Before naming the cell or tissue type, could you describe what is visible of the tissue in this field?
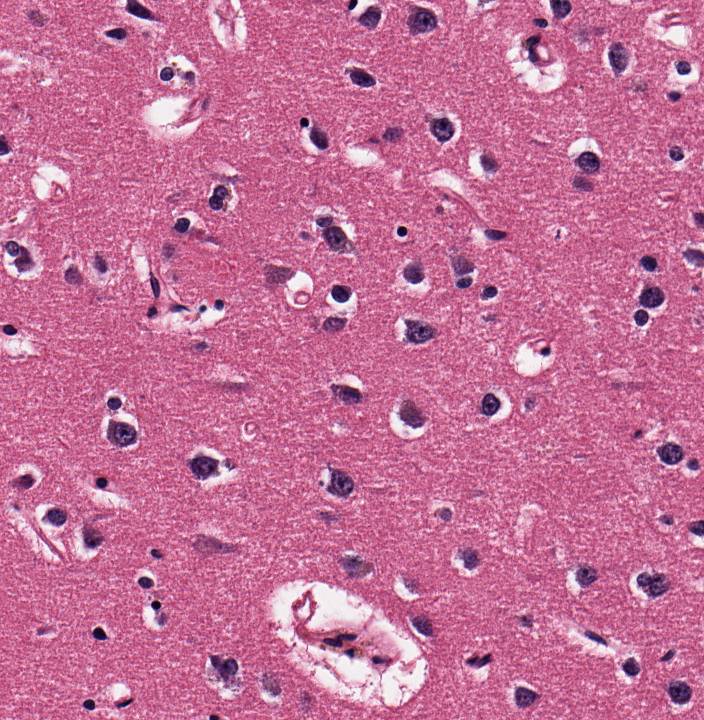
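Cells single, fairly evenly scattered on a pink background; no organised units. Scattered neurons with angular purplish cytoplasm and round nuclei, clearest mid-field. Many small, round, dark nuclei with scant visible cytoplasm among the larger cells. Smaller vessel profiles with surrounding clear spaces elsewhere, including top right and left edge. Tissue: cerebral cortex.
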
